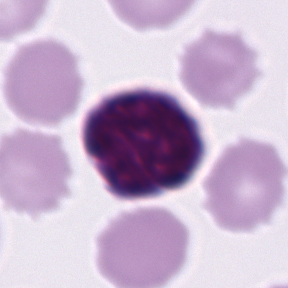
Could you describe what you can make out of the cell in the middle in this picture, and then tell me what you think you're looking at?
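Only a very thin rim of cytoplasm around the nucleus on this one, no nucleoli to be seen, and no granules in the cytoplasm either. The outline's smooth, with no hair-like projections. It's a typical lymphocyte.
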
